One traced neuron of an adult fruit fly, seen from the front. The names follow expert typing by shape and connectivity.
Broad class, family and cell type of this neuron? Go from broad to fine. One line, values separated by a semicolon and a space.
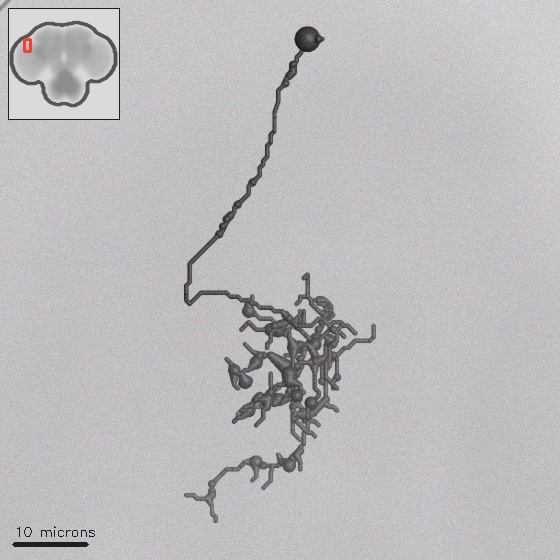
optic-lobe intrinsic neuron; Mi; Mi16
